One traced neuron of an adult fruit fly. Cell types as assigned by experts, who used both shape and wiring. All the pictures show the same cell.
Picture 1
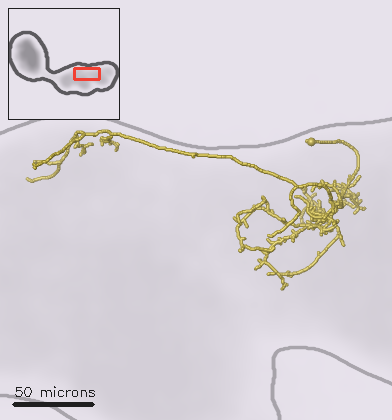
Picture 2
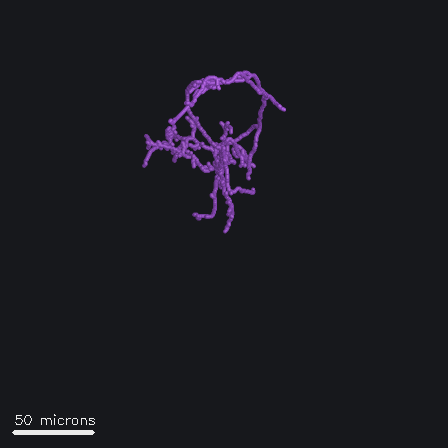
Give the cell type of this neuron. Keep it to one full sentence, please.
Of the cell type IN19B094 is this neuron.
